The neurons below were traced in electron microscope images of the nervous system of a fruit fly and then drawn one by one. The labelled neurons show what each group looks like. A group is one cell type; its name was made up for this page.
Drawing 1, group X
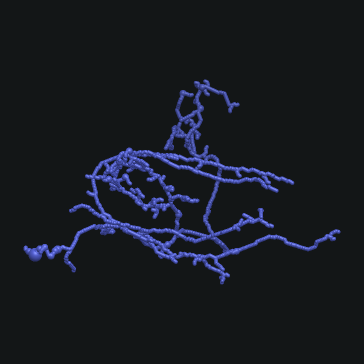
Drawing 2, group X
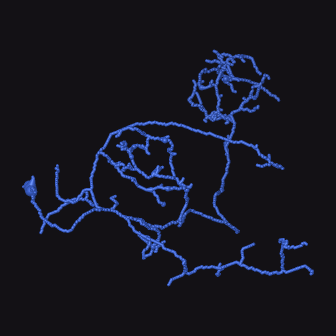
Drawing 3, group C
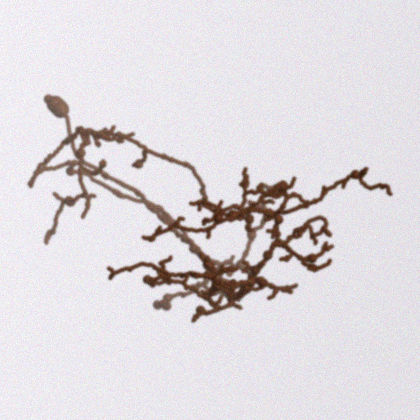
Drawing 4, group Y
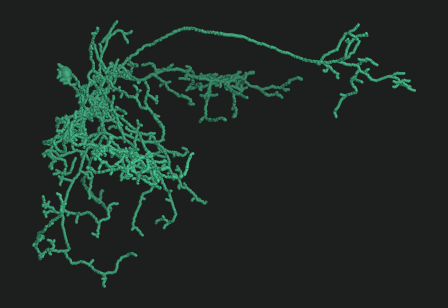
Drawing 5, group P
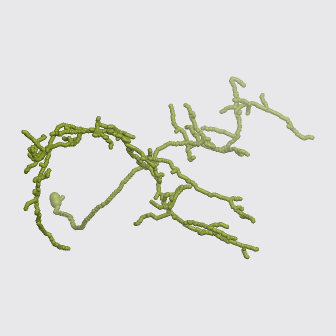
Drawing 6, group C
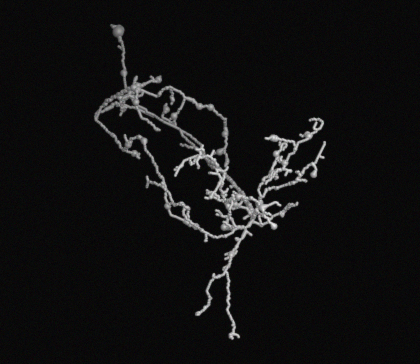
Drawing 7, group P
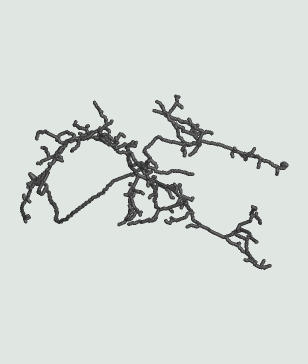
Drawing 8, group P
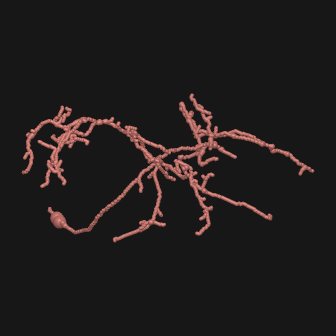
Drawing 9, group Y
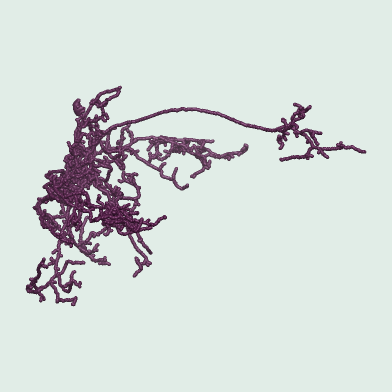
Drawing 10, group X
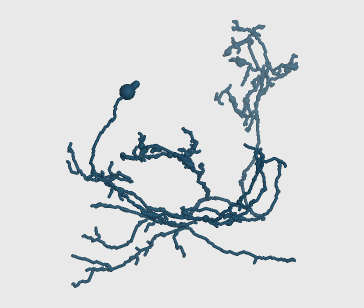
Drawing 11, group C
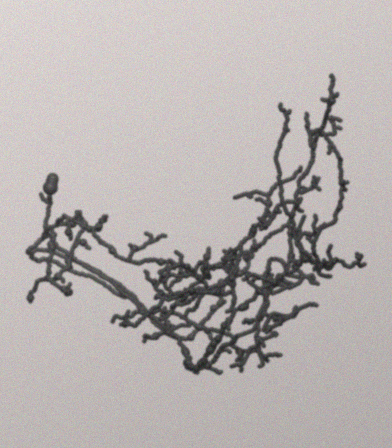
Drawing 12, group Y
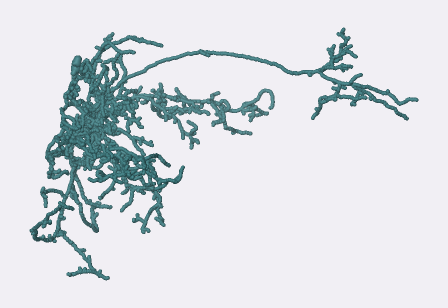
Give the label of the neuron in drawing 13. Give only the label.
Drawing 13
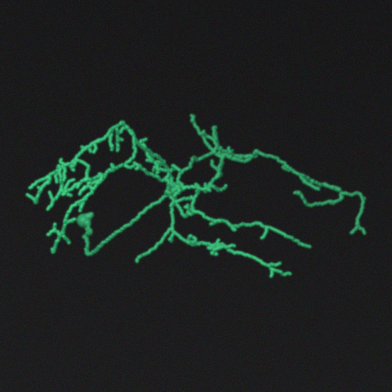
group P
